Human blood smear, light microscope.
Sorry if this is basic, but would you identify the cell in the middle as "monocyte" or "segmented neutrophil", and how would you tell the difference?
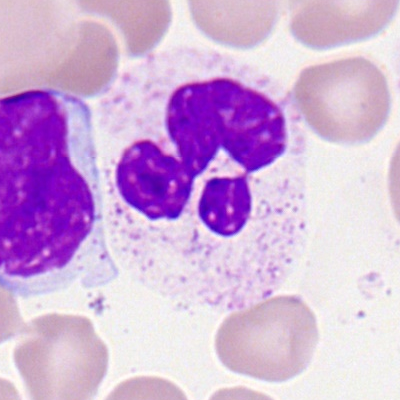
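This is a segmented neutrophil rather than a monocyte.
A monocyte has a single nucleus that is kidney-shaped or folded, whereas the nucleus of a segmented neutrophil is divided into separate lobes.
Here the nucleus is divided into three separate lobes, with dark purple, coarsely clumped chromatin.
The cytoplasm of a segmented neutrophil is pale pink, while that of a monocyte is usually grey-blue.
In this cell the plentiful cytoplasm is very pale pink, with fine pink-violet granules scattered throughout.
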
